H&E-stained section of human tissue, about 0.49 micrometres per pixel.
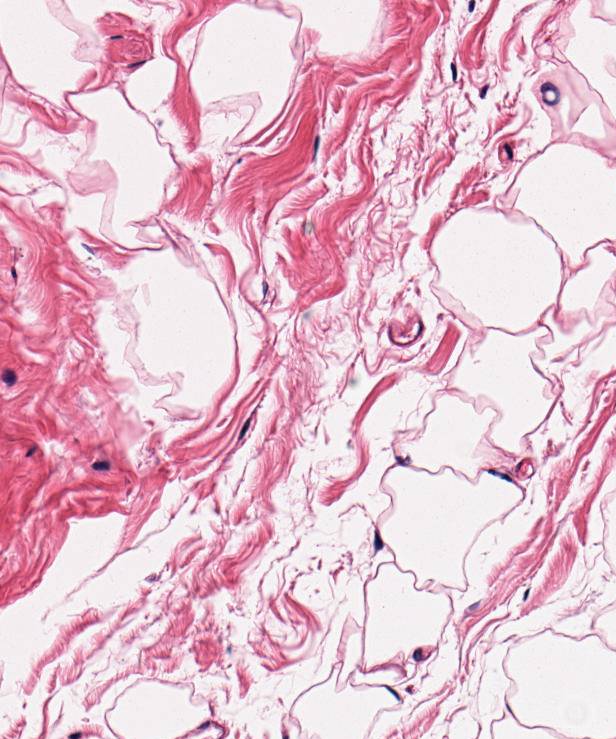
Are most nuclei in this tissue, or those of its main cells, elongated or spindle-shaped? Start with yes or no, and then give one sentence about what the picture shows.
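Yes. Nuclei are sparse, small, dark and spindle-shaped, scattered singly along the collagen bundles.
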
